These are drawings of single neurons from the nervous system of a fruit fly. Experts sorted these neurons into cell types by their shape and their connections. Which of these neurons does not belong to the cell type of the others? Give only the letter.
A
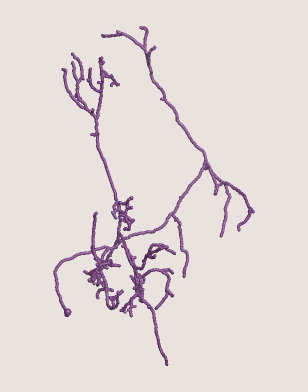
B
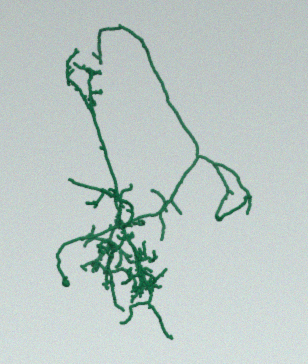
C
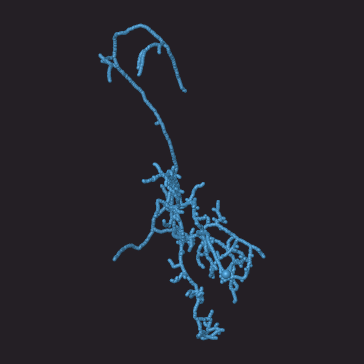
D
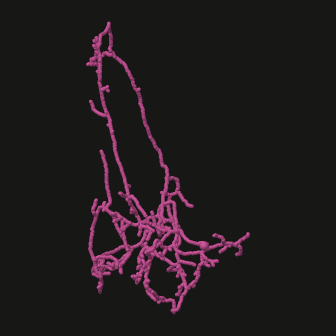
C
